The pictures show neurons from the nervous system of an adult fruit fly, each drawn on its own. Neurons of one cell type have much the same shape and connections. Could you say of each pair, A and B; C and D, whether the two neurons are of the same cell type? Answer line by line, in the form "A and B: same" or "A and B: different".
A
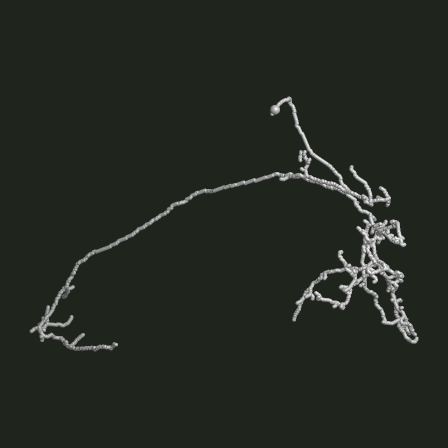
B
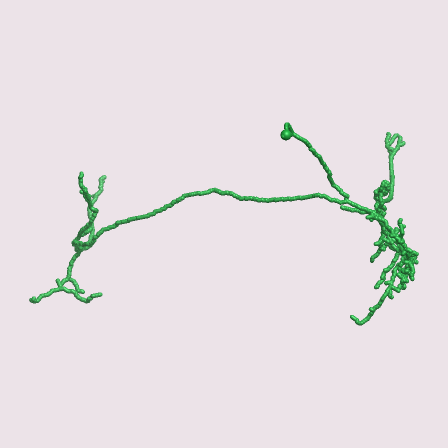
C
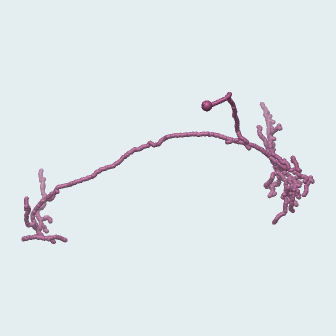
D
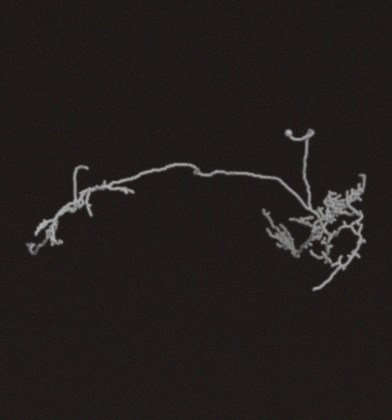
A and B: different
C and D: different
